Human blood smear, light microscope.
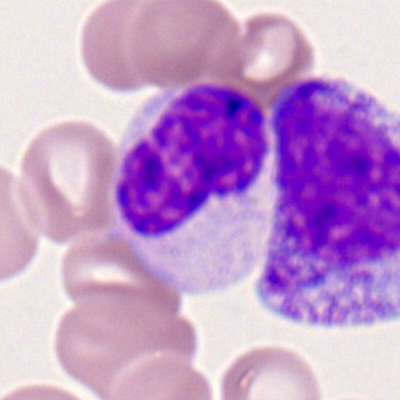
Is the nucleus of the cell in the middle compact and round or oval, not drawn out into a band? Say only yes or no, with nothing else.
Yes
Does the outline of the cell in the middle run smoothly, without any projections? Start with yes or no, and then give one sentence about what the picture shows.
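Yes. The cell outline is smooth and rounded, without surface projections.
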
